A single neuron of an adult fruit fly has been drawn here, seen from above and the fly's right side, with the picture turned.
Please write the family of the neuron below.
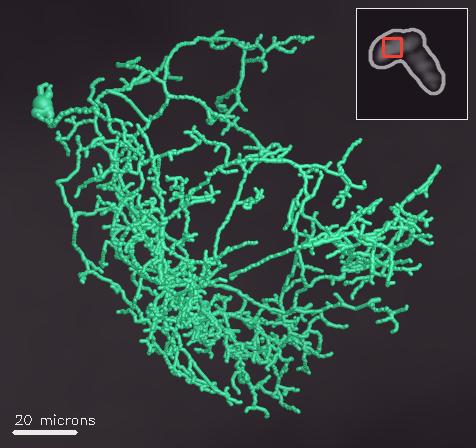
hemilineage SMPad2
